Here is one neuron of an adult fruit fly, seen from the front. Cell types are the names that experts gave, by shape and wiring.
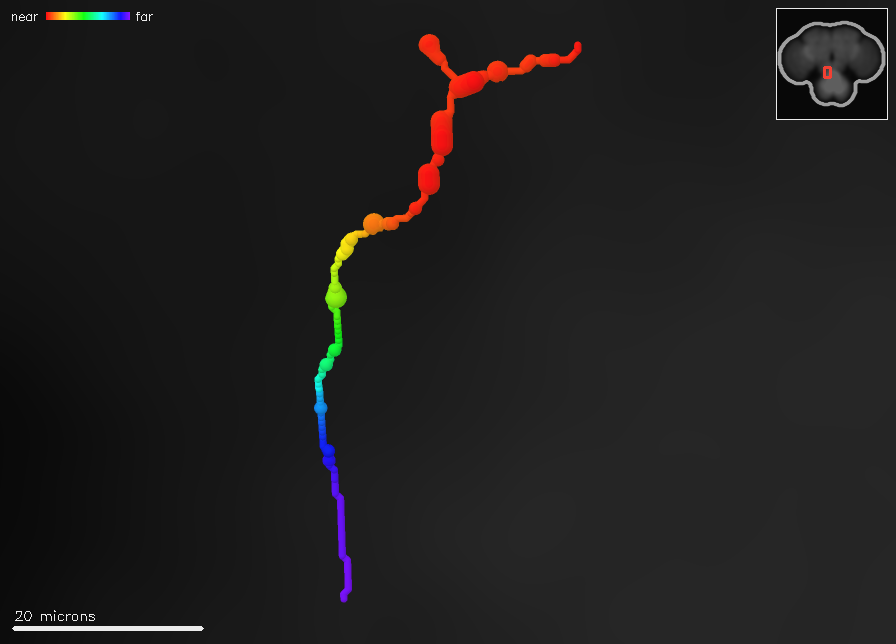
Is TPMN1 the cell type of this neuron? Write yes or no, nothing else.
yes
